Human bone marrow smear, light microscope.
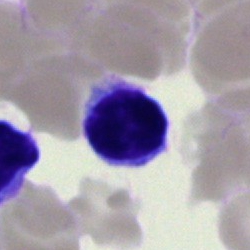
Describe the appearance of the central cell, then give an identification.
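Starting with the outline, it is smooth and roughly round. Next, the chromatin is dense and stained a very dark purple throughout. Only a very thin rim of pale bluish cytoplasm shows, widest at the upper left, and no granules are visible in it. The central cell is a lymphocyte.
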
